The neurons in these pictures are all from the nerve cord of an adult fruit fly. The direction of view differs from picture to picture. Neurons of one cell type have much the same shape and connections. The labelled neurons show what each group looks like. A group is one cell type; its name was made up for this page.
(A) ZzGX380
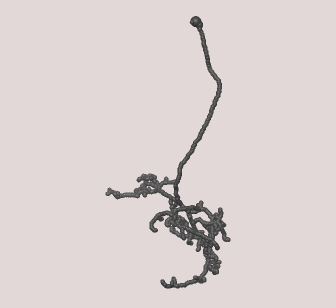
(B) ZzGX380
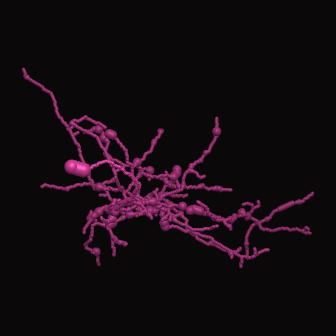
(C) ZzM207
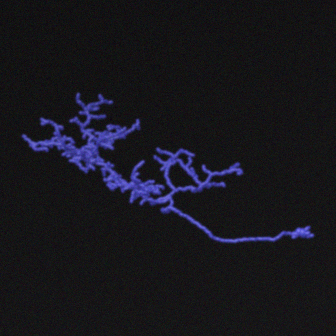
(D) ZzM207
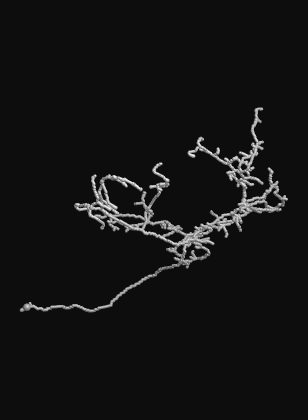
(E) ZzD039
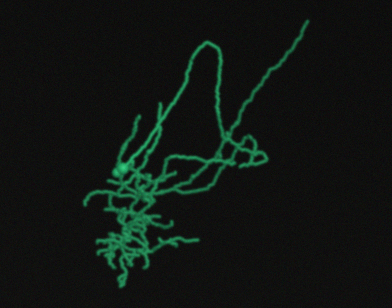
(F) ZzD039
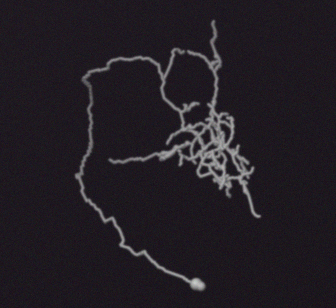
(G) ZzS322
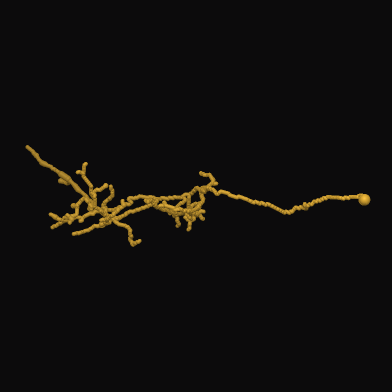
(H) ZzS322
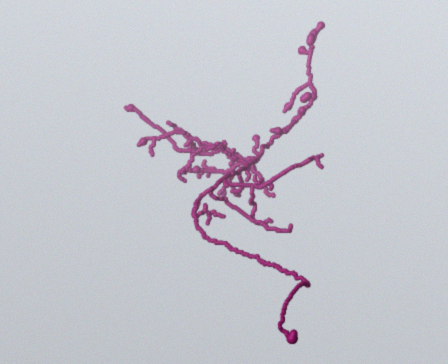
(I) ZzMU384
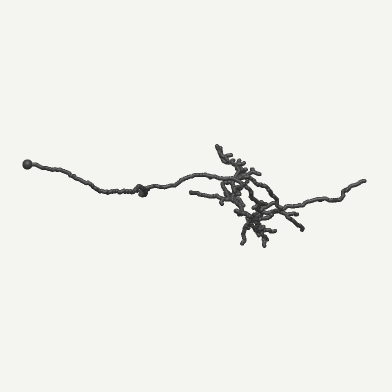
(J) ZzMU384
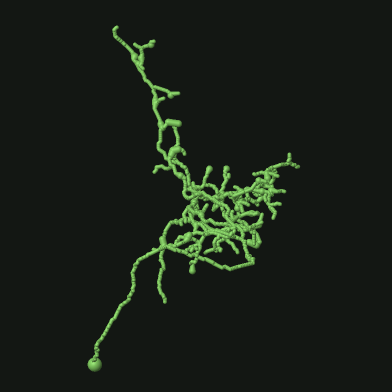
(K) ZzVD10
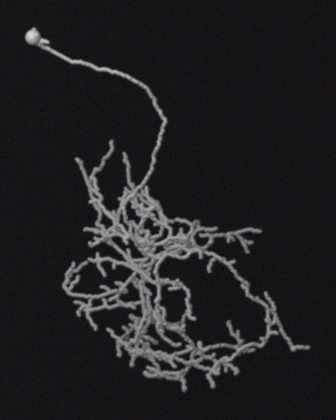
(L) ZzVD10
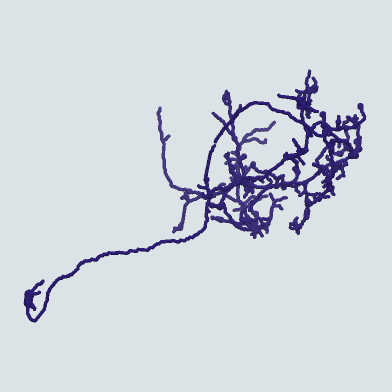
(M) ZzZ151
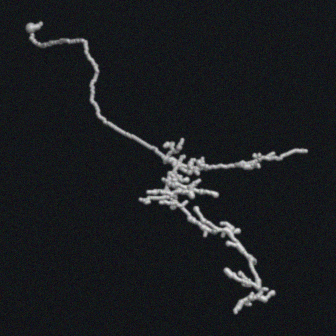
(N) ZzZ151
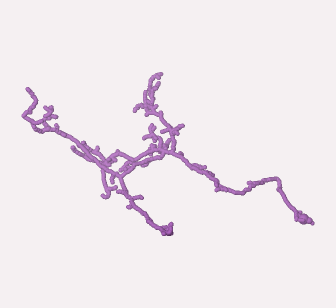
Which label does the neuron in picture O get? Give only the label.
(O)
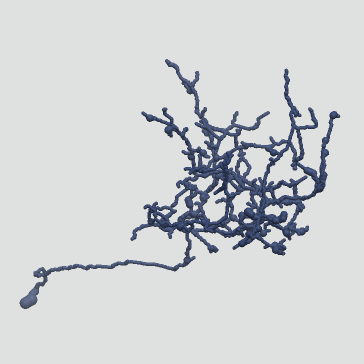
ZzVD10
